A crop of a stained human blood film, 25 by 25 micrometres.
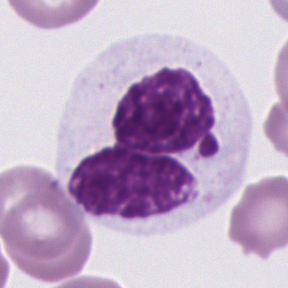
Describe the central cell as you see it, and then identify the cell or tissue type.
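Notice that the nucleus is made of two large lobes, one lying above the other. The edge of the cell runs round and smooth. Through the cytoplasm you can see fine, sparse purple granules scattered about, and there are no vacuoles. What we have here is a segmented neutrophil.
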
